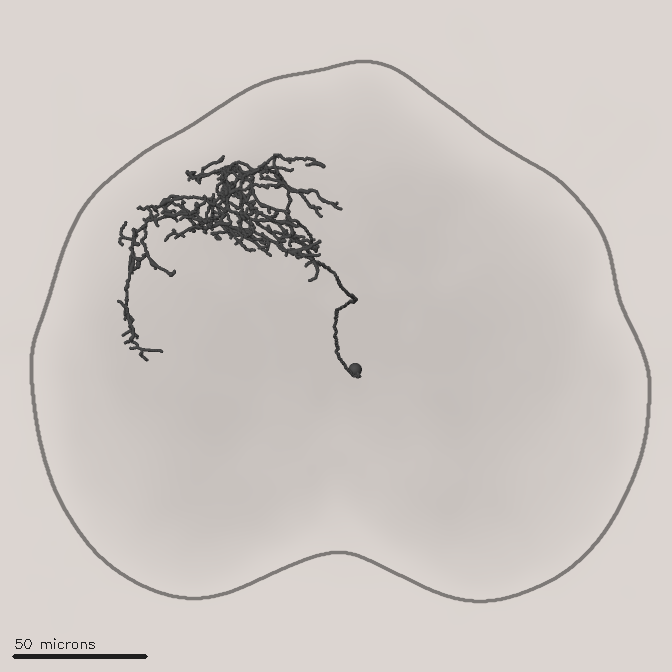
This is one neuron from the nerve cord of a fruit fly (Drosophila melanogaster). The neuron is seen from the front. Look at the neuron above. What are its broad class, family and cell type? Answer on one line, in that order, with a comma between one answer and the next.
nerve-cord intrinsic neuron, hemilineage 06B, IN06B066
